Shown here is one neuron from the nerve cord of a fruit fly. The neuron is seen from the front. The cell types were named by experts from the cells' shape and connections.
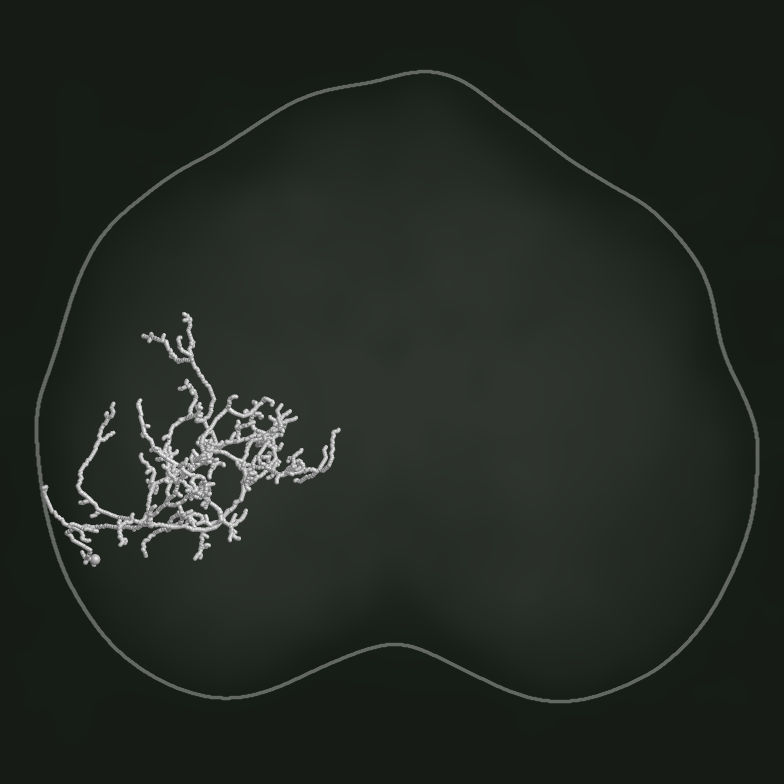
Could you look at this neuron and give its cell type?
IN20A.22A016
